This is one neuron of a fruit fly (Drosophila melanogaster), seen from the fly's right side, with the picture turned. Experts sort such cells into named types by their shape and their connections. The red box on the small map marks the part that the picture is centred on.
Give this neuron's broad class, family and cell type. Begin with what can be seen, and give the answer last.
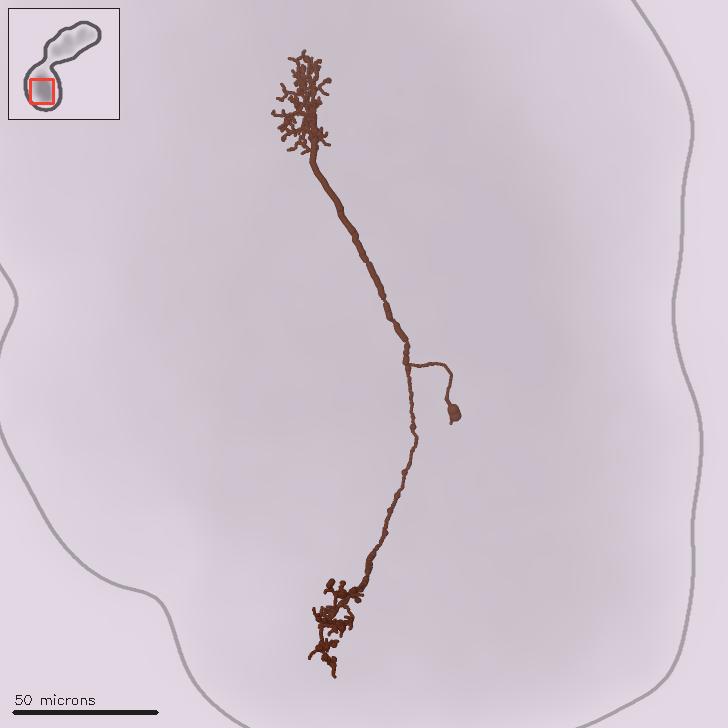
The cell body is in the middle of the picture. From top to bottom in the picture it spans about 200 microns. The picture shows dozens of branch ends. It is a visual projection neuron. Its family is hemilineage VPNd2. The cell type is LC10d.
